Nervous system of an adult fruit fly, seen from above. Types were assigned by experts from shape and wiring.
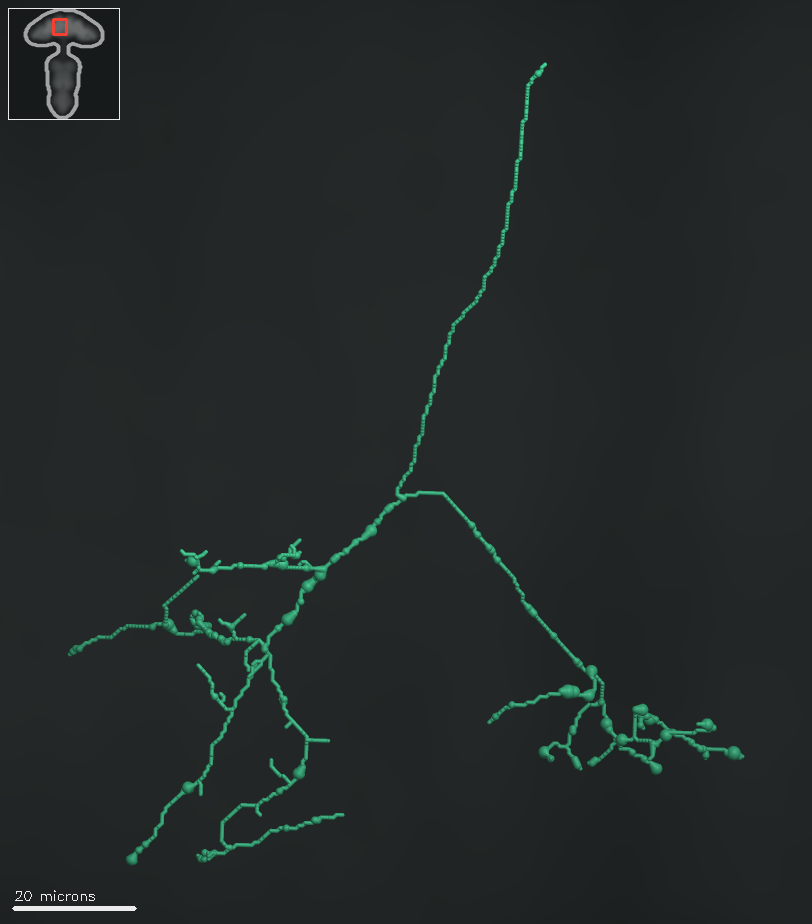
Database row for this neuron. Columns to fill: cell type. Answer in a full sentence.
The cell type is IB004_a.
